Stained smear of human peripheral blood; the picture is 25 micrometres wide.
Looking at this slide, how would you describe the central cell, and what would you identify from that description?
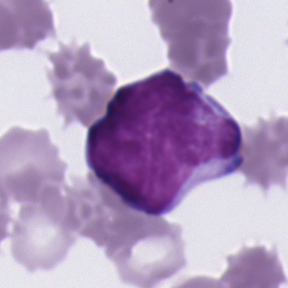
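The outline of the central cell is angular and roughly four-sided, with fairly straight edges. Its nucleus occupies nearly the entire cell and stains a deep reddish purple. What cytoplasm can be seen is pale blue-grey. It is a myeloblast.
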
